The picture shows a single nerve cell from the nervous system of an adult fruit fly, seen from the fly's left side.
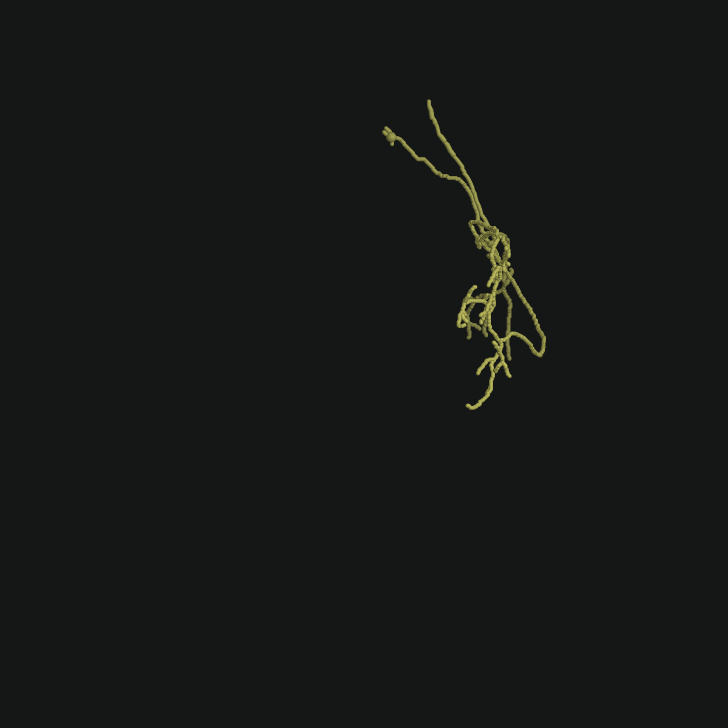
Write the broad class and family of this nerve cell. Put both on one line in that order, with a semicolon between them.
visual projection neuron; OCG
